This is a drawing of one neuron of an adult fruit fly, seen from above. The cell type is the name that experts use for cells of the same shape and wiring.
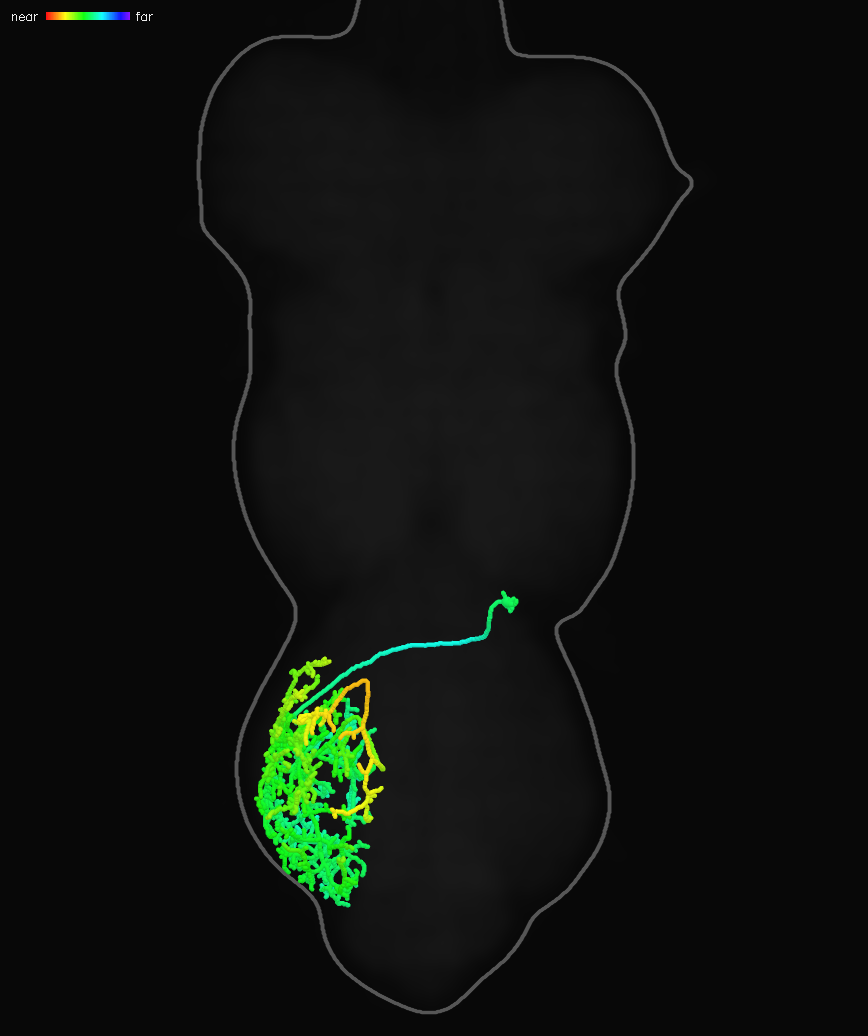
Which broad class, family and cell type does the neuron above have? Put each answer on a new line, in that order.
nerve-cord intrinsic neuron
hemilineage 01A
IN01A016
